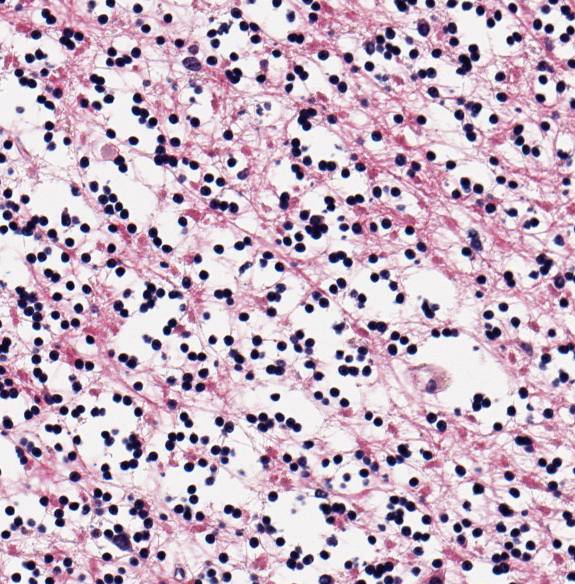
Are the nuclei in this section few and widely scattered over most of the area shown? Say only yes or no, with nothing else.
No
